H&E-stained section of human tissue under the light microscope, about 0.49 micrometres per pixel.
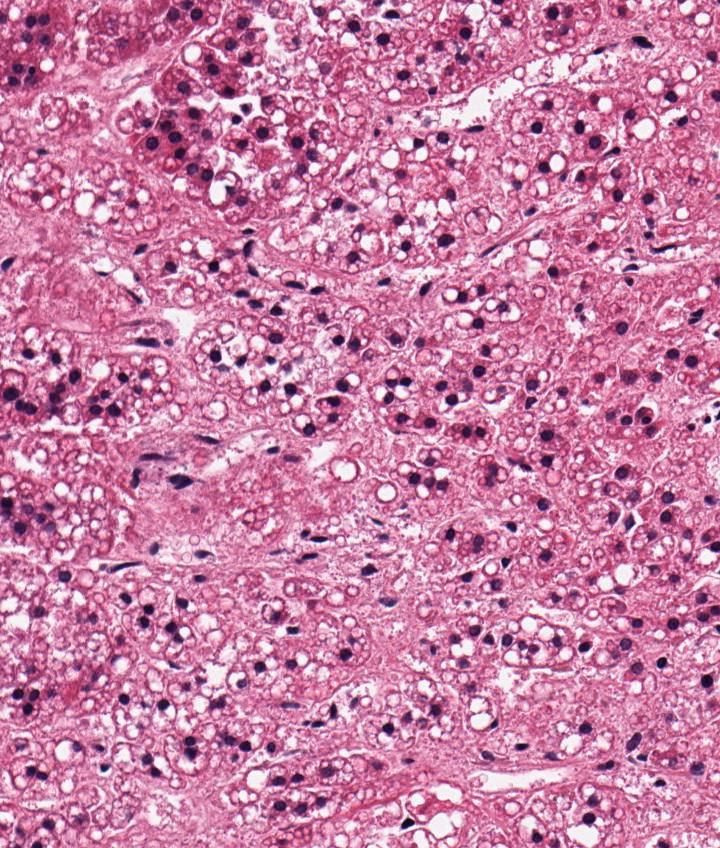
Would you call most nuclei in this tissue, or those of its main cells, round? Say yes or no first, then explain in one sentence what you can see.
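Yes. The nuclei are small, round and darkly stained.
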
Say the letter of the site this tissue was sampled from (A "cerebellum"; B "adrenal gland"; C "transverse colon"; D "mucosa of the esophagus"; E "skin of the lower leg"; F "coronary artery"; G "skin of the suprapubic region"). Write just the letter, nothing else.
B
